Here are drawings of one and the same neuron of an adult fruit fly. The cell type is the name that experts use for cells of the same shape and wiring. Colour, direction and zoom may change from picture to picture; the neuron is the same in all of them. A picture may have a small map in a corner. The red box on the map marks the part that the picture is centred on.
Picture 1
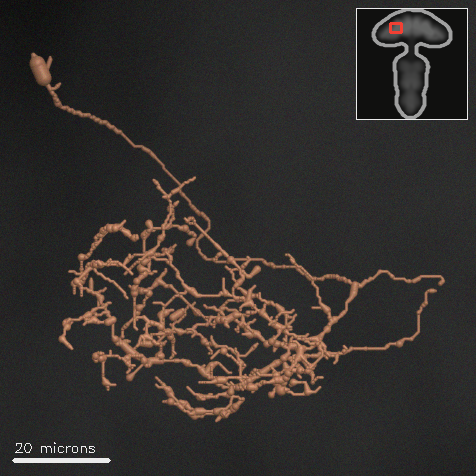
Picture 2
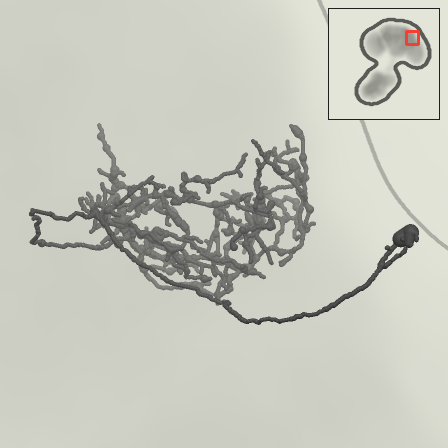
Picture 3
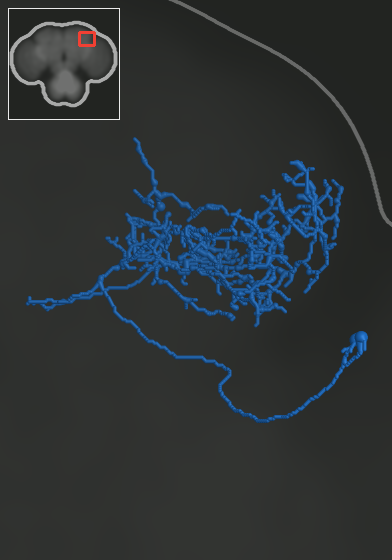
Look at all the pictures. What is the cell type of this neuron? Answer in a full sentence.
The cell type is LHAV2m1.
